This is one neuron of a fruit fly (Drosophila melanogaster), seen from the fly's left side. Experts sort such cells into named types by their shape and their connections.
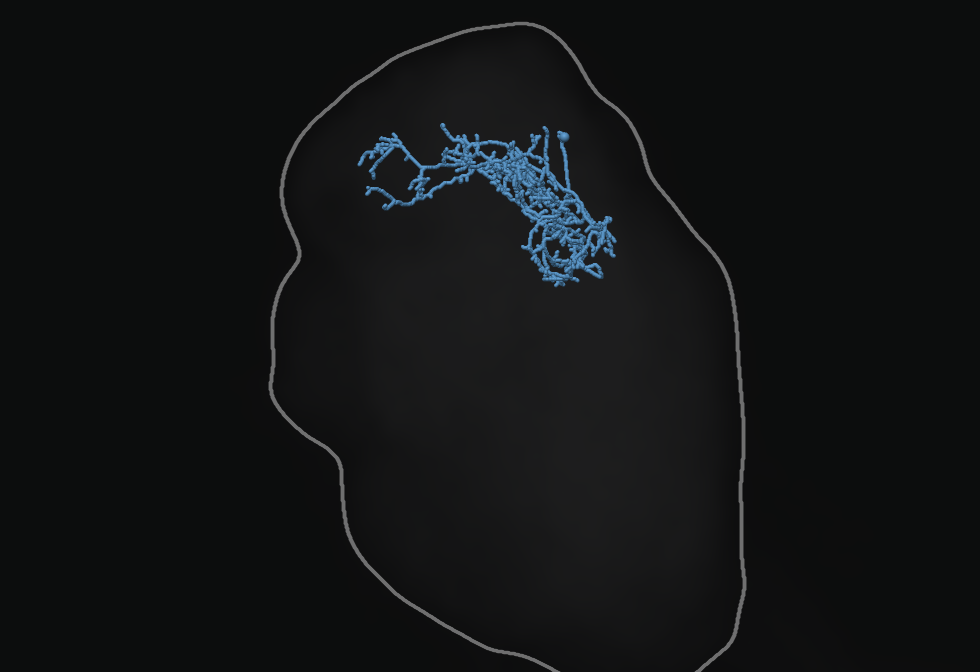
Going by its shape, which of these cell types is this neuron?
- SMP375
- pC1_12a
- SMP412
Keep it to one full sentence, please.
The cell type held by this neuron is SMP375.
